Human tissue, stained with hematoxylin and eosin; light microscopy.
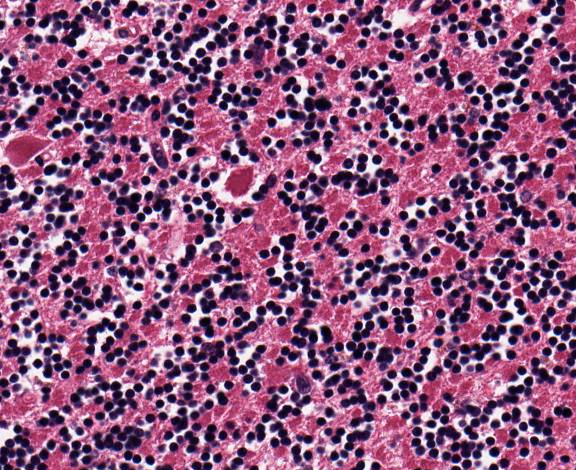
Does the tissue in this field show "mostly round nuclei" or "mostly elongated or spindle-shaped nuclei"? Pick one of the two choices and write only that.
Mostly round nuclei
